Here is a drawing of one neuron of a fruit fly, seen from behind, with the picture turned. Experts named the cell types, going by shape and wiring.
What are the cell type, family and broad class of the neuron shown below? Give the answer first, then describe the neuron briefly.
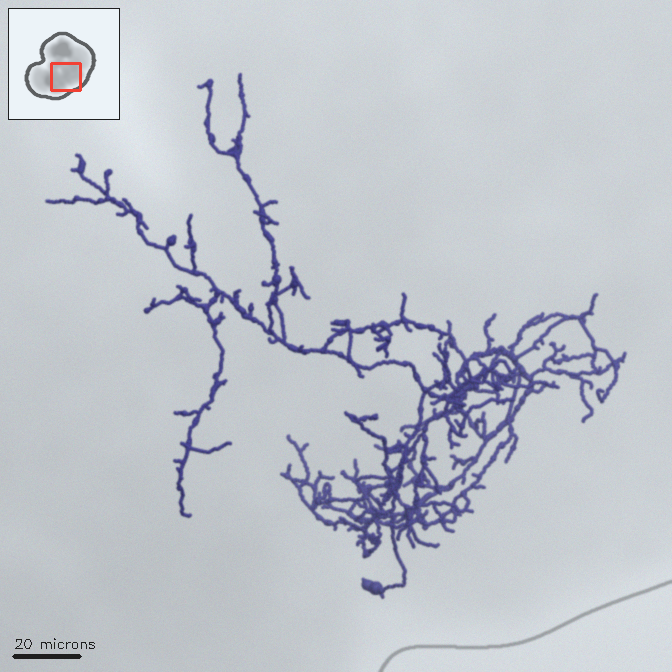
It is of cell type SMP055. Its family is hemilineage SMPad2. Its broad class is central-brain intrinsic neuron. The cell body is at the bottom of the picture. From left to right in the picture it spans about 180 microns. More than a hundred branch ends can be seen.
